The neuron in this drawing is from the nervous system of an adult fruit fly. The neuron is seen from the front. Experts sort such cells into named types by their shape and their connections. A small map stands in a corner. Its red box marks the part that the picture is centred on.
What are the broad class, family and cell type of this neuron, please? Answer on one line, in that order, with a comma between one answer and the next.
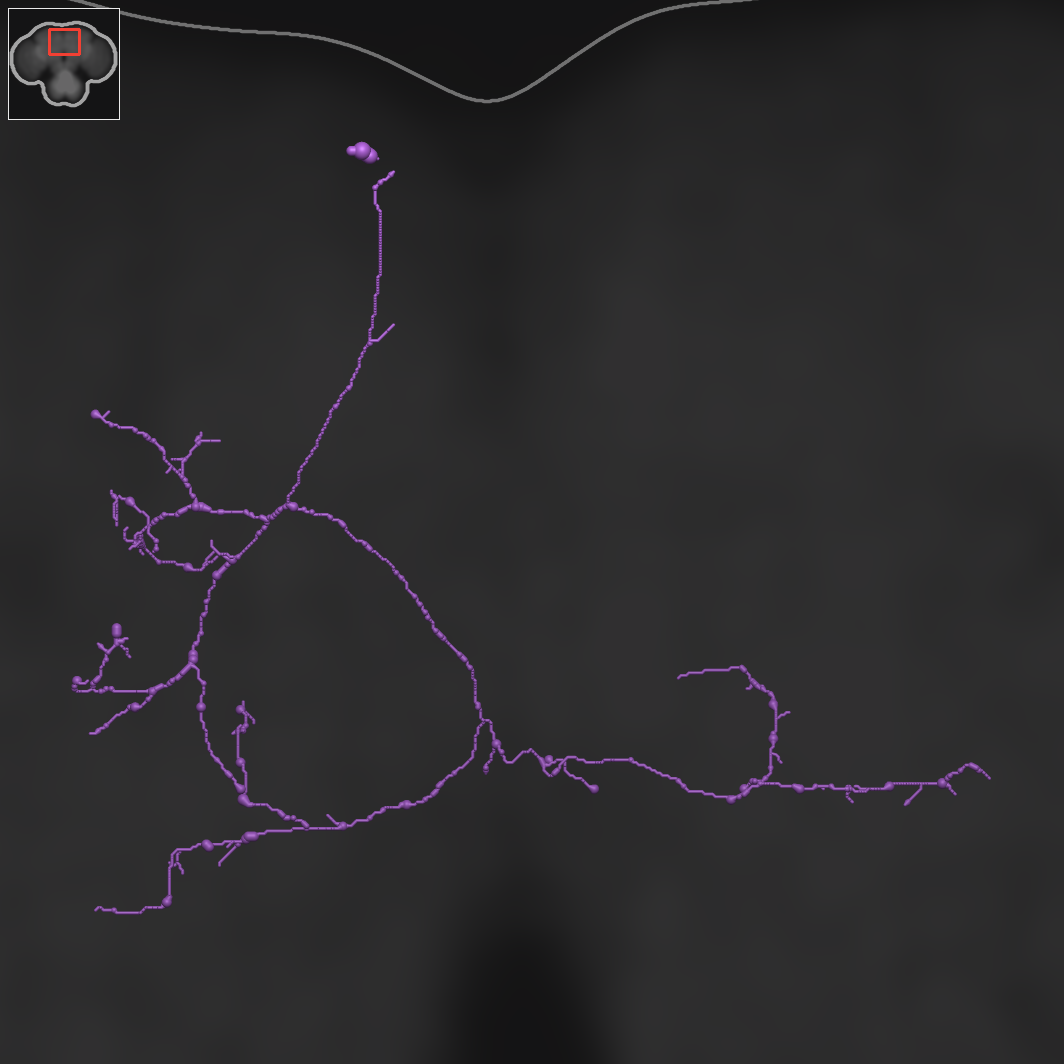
central-brain intrinsic neuron, hemilineage SMPad2, CL048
